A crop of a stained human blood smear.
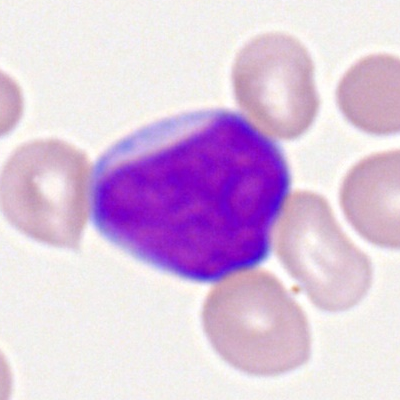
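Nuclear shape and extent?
A single unlobed mass filling most of the cell.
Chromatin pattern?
Finely mottled, paler patches scattered through a purple background.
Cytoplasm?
A scant pale blue rim, seen mainly as a thin upper-left crescent.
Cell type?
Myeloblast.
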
